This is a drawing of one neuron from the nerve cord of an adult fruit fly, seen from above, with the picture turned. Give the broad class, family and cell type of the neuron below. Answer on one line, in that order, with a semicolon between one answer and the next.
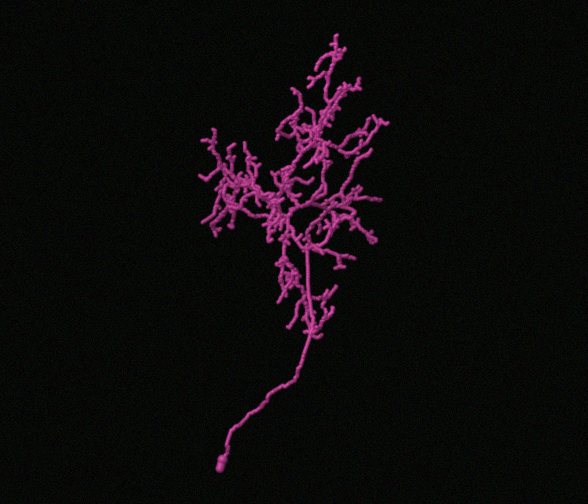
nerve-cord intrinsic neuron; hemilineage 20A.22A; IN20A.22A010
